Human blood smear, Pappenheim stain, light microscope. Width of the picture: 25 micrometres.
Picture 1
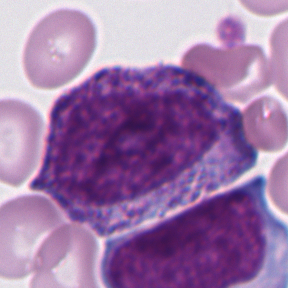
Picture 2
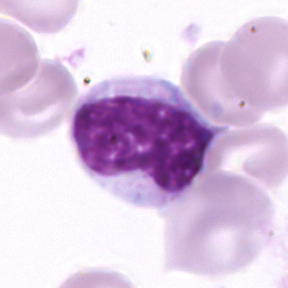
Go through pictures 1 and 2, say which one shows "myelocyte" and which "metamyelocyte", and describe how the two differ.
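In picture 1 is a myelocyte; picture 2 holds a metamyelocyte. The myelocyte's outline is irregular and angular rather than round, with a pointed projection jutting from the left side, and another nucleated cell with bluer cytoplasm touches its lower edge. Its nucleus fills most of the cell, and its pale greyish-lilac cytoplasm holds fine purplish granules.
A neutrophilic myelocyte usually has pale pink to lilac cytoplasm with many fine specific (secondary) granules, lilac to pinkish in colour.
The metamyelocyte is about 12 micrometres across, with a nucleus of about 12 by 8 micrometres that fills about 70% of the cell's area. That nucleus is elongated from left to right and has a shallow indentation along its lower edge, giving it a bean shape.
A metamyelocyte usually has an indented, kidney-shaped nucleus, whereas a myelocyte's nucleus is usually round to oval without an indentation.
The metamyelocyte's chromatin is dark purple and mottled, with small pale gaps.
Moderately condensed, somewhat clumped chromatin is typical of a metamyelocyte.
Its pale greyish blue cytoplasm contains fine, faint purplish granules and no vacuoles.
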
